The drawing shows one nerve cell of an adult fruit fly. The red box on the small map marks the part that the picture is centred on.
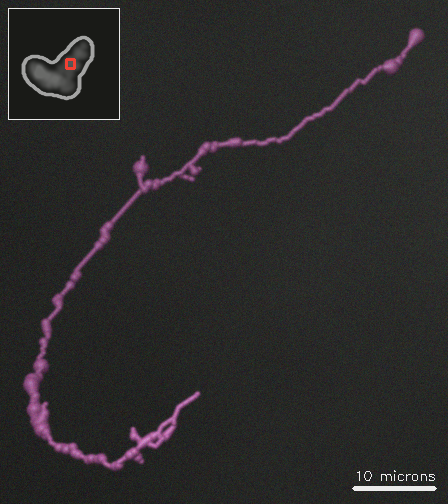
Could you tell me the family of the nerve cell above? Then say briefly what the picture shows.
The name of its family is class mechanosensory tactile. Its broad class is sensory neuron entering the nerve cord. The drawing shows no cell body. By the scale bar it is about 55 microns tall in this view. There are a dozen or fewer branch ends.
